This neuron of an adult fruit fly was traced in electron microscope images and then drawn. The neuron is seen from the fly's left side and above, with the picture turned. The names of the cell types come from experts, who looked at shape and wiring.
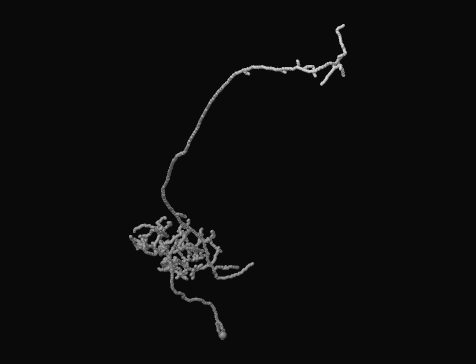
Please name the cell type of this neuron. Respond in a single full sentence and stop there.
In the scheme of cell types, this neuron is PVLP049.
